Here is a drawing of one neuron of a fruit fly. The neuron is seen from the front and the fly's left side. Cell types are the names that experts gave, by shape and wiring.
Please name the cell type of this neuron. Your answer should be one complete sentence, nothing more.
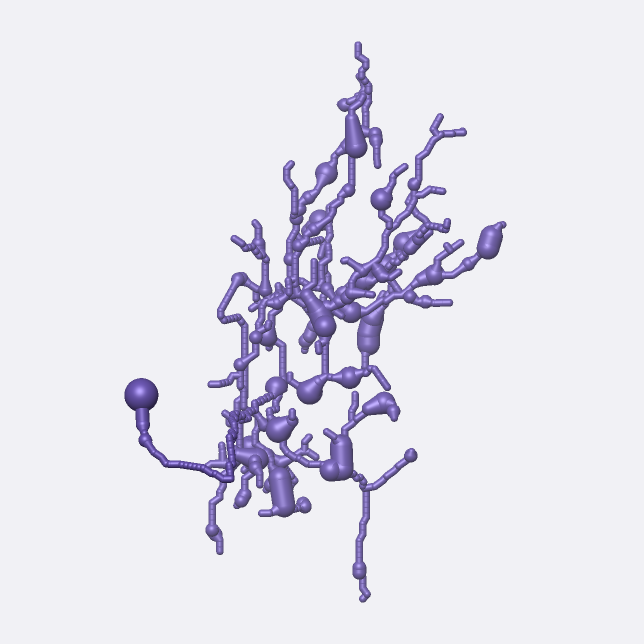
In the scheme of cell types, this neuron is Cm5.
